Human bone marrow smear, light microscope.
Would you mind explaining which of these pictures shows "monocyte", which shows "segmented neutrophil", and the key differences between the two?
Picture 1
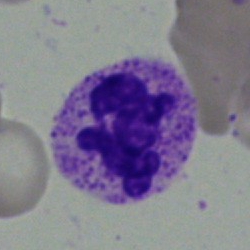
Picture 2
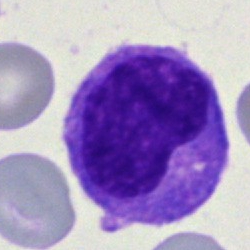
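Of the two pictures, the first holds the segmented neutrophil and the second the monocyte. The segmented neutrophil has a round, smooth outline, whereas the monocyte is roughly round with a slightly uneven margin and a small bleb protruding from its bottom edge. In the monocyte the nucleus fills most of the cell and carries a shallow indentation on its lower right side.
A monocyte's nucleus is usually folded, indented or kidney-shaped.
Its cytoplasm forms a crescent, widest at the lower right of the cell, with a small clear spot on the right side.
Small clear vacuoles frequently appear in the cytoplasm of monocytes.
The segmented neutrophil's chromatin is dense and stains dark purple; no nucleoli are visible in its nucleus, and no vacuoles are seen in its cytoplasm.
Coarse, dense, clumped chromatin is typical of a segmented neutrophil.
Red cells lie near both cells without overlapping them: pale, non-nucleated ones at the left and upper right of the segmented neutrophil, and others all around the monocyte.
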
